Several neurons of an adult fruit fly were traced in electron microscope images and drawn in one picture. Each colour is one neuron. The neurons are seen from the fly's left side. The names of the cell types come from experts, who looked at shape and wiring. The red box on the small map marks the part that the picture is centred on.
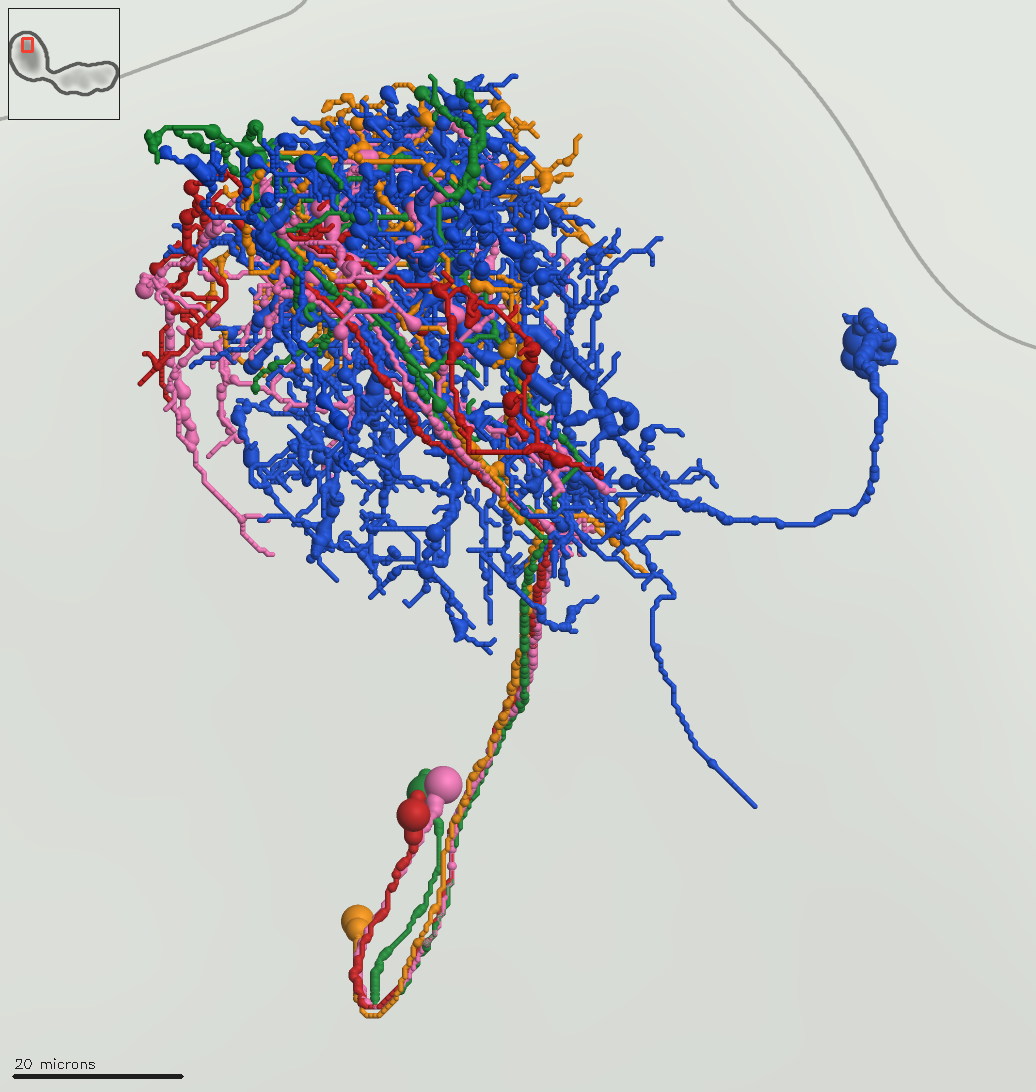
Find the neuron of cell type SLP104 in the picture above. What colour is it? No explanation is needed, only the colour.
orange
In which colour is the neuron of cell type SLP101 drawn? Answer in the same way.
pink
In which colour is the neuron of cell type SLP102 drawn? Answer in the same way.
green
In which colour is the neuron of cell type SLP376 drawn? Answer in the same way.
blue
